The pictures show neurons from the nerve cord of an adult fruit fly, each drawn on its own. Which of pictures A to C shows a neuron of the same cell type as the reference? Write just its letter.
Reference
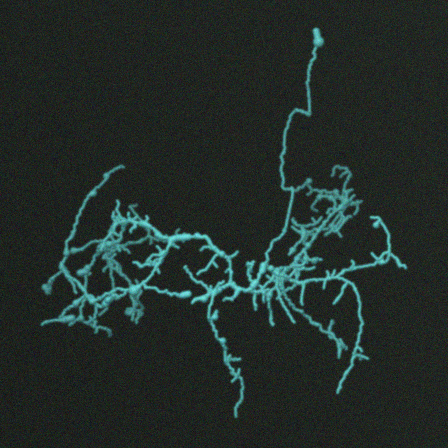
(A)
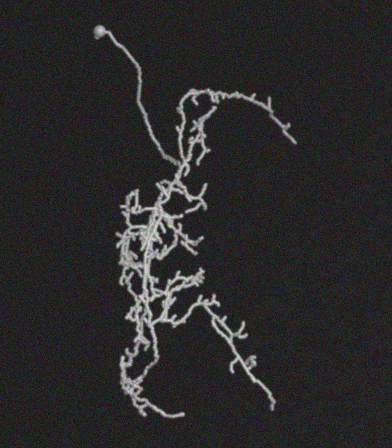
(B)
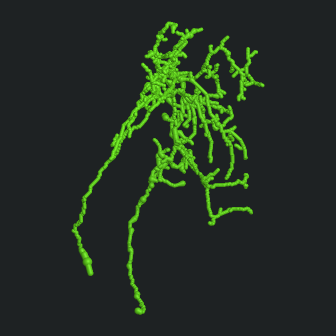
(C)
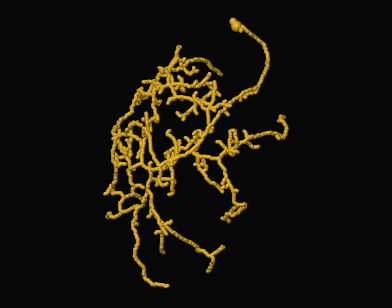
C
